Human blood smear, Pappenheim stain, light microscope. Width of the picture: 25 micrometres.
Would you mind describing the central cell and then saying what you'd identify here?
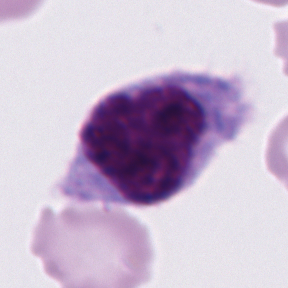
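At the upper right, the edge of the cytoplasm is ragged and frayed, not smooth. The chromatin is coarse, gathered into dark patches with paler gaps between them. I find no distinct granules in the cytoplasm, and no vacuoles either. It is a hairy cell.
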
